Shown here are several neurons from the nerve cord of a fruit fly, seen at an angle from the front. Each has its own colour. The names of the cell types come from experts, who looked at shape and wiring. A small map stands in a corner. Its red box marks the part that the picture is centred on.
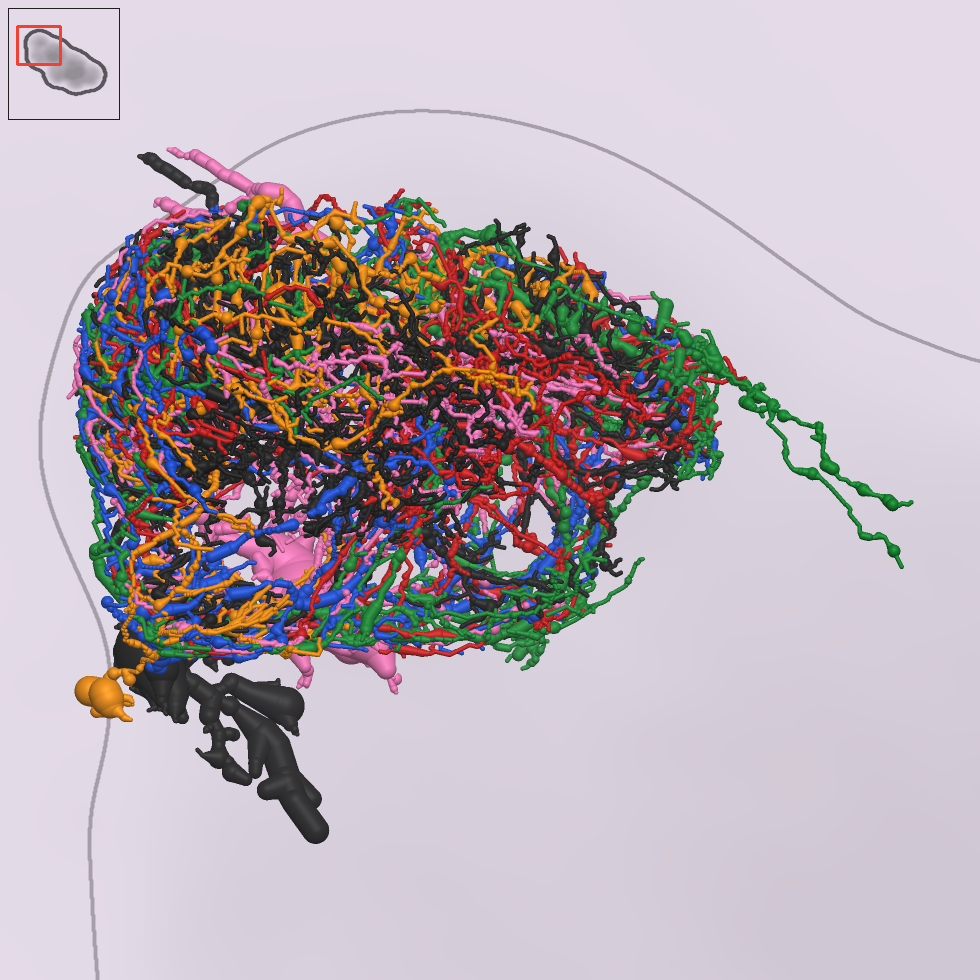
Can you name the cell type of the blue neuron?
INXXX197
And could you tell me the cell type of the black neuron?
MNad66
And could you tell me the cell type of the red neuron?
INXXX293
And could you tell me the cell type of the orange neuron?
MNad68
